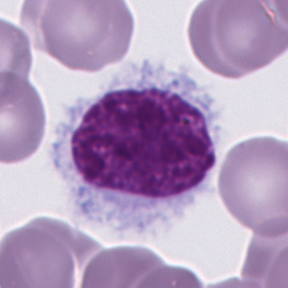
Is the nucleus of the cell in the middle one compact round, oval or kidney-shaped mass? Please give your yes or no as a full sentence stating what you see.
Yes, in this cell the nucleus forms one compact round, oval or kidney-shaped piece.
